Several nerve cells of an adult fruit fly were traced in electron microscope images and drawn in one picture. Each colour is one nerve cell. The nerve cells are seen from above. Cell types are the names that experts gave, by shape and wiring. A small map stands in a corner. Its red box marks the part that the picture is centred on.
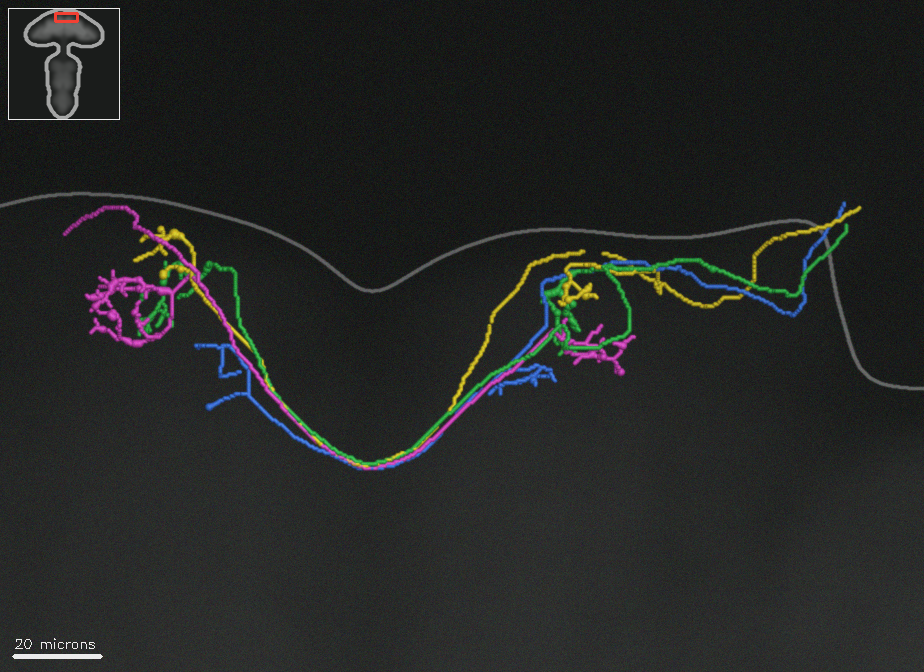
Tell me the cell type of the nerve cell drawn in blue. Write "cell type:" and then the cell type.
cell type: ORN_DM3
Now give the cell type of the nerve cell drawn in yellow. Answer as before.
cell type: ORN_DA2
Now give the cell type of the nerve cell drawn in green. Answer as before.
cell type: ORN_DC2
